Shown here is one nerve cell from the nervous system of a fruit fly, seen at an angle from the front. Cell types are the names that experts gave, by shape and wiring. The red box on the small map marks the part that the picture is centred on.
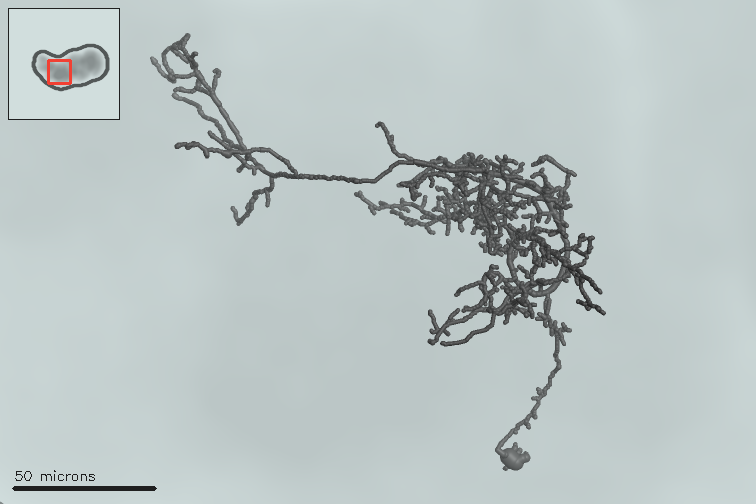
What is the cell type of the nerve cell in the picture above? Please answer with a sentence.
The cell type is IN06A024.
